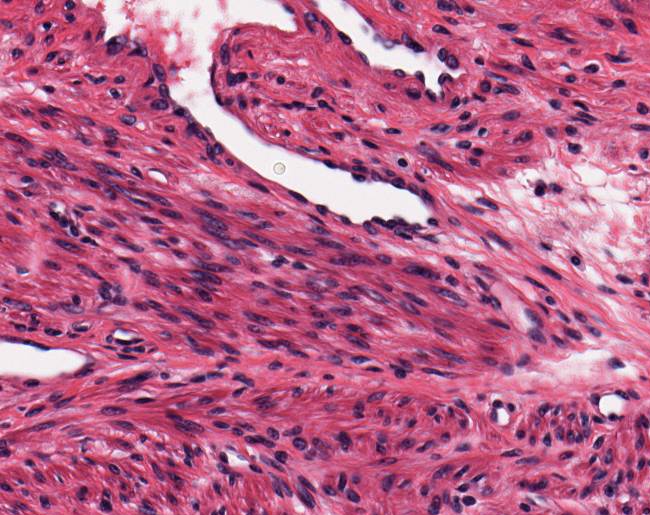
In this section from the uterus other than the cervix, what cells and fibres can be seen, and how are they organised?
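Notice how densely cellular this field is: it is built of spindle cells packed into fascicles. Follow the fascicles across the middle and you'll see them running obliquely from upper left to lower right. The spindle cells have pink cytoplasm, and their cell borders are indistinct. At the left edge there is a smaller elongated empty space.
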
